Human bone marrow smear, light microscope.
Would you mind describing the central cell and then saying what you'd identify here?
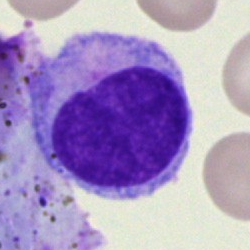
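Roughly round, this cell, though its edge is slightly uneven and fuzzy. The nucleus sits off-centre, toward the lower right, and its dark purple chromatin has a mottled, patchy look. Pale lilac-blue cytoplasm, I notice, makes its widest band at the upper left. What we have here is a hairy cell.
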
